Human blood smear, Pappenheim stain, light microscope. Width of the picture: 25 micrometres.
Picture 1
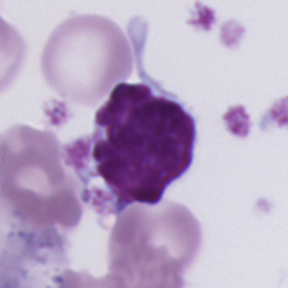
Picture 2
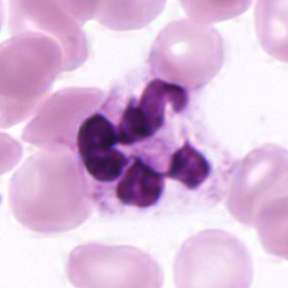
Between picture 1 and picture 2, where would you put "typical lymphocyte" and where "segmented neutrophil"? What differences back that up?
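Typical lymphocyte in picture 1; segmented neutrophil in picture 2. Nucleus: in the lymphocyte, one mass filling nearly the whole cell; in the neutrophil, split into at least five separate lobes lying in a loose ring around a central patch of cytoplasm, the uppermost lobe curved like a hook.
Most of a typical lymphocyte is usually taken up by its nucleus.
Cytoplasm: scant in the lymphocyte, with no wide rim around the nucleus; pale pinkish-lilac in the neutrophil, holding fine, faint lilac granules.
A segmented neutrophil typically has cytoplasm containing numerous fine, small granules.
Chromatin: dark purple in both, dense in the neutrophil. Outline of the lymphocyte irregular and knobbly; no nucleoli visible in its nucleus.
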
